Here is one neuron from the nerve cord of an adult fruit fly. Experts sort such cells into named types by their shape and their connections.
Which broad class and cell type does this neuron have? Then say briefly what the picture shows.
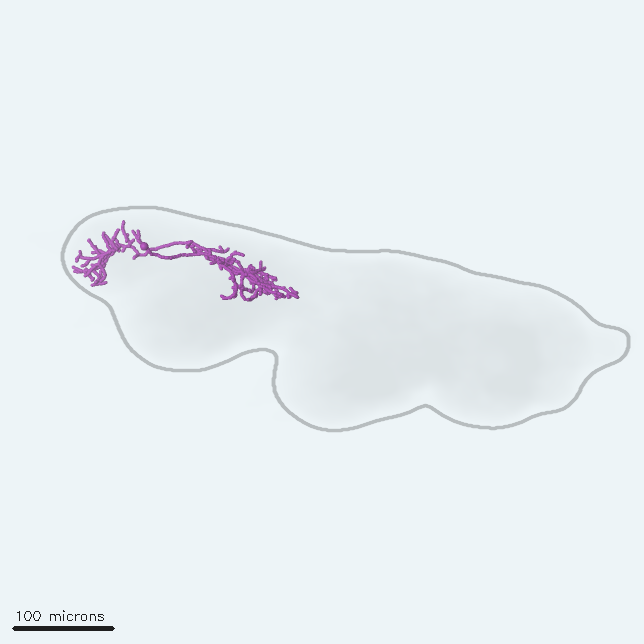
Its broad class is nerve-cord intrinsic neuron. The cell type is INXXX337. From left to right in the picture it spans about 250 microns. In this view it is more than twice as wide as it is tall.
